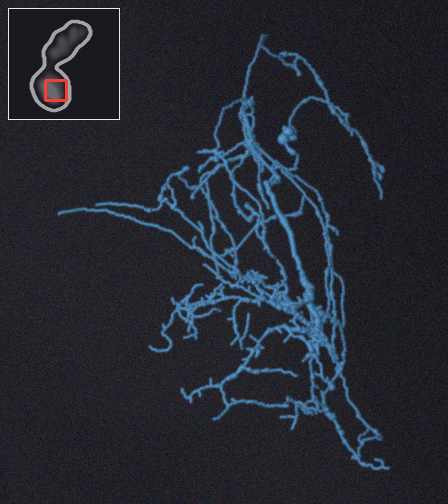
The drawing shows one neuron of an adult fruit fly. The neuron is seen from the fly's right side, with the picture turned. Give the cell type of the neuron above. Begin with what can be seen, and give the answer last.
Dozens of branch ends can be seen. As drawn here it is taller than it is wide. Its broad class is central-brain intrinsic neuron. Its cell type is PLP231.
